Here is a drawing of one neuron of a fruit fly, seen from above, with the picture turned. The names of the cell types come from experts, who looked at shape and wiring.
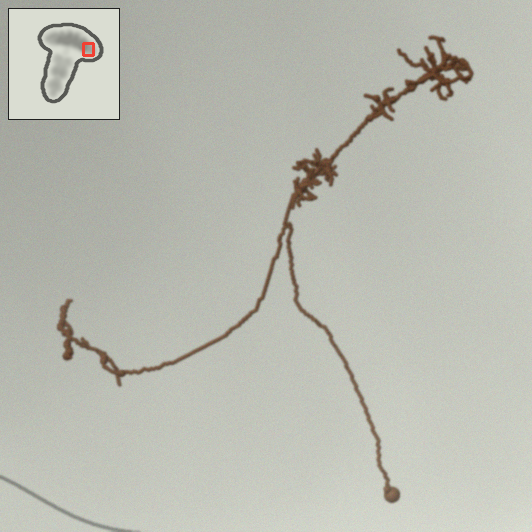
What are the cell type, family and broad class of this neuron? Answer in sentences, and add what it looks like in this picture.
It is of cell type T2. Its family is T. It is an optic-lobe intrinsic neuron. The cell body can be seen at the lower right of the picture. The picture shows dozens of branch ends.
